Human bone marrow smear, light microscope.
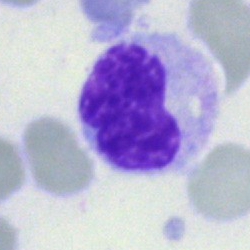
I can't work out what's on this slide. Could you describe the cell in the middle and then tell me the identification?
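Outline roughly round and smooth. Nucleus notched on its right side, giving an indented, kidney-like shape. Nucleus set off-centre toward the left. Cytoplasm pale lilac-grey, lying mainly to the right of the nucleus. Band neutrophil.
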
